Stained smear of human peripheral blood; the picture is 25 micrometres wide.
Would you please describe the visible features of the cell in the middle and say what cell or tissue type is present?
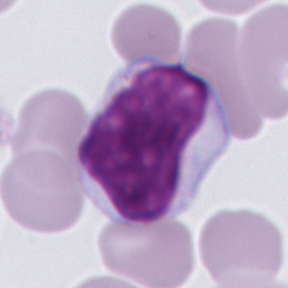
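The nucleus is elongated, about 14 by 9 micrometres, and lies tilted from upper right to lower left. It fills about 70% of the area of a cell measuring about 14 micrometres across. Its chromatin stains deep purple and looks mottled, darker clumps sitting between paler patches. The cytoplasm forms a narrow, very pale, almost colourless rim, widest on the right side of the nucleus. The cell is a large granular lymphocyte.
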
